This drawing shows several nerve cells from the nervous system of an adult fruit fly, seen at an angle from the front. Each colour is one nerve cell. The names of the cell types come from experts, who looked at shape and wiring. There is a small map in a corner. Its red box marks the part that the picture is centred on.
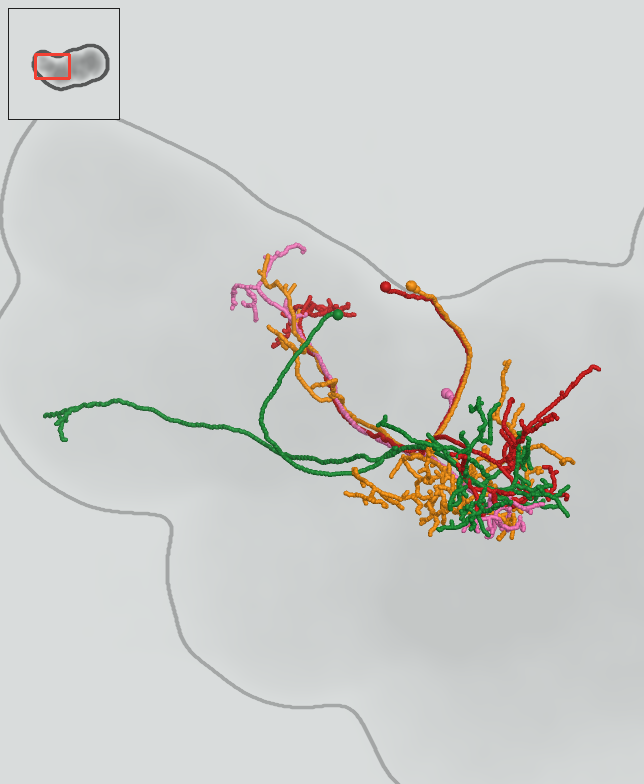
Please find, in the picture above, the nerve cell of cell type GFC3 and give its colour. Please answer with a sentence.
The colour is pink.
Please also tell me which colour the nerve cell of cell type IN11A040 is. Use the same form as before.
The colour is red.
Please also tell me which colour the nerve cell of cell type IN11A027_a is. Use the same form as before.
The colour is orange.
